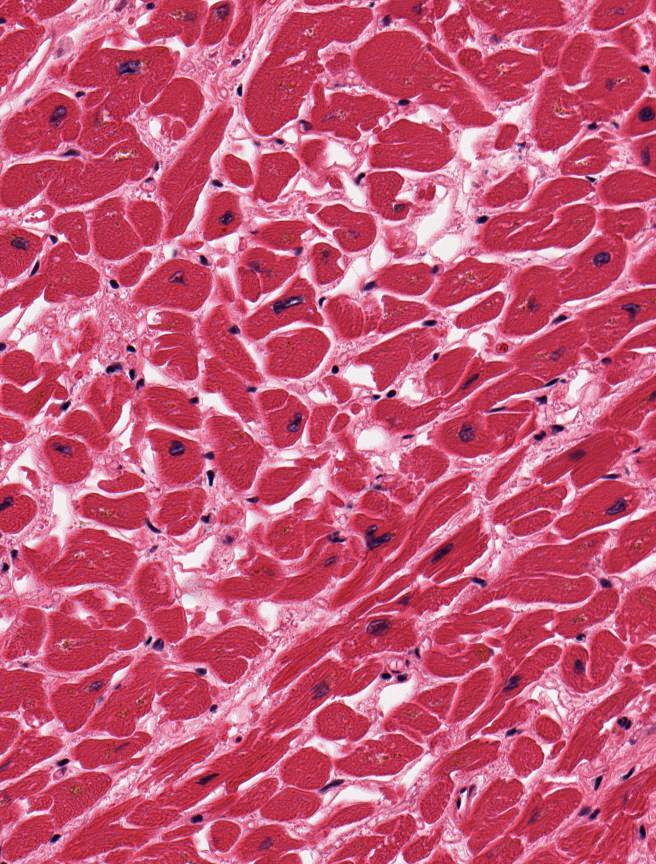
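Left ventricle of the heart: first, fine golden-brown granules in the cytoplasm near the central nuclei of many fibres; second, small dark elongated nuclei lying singly in thin pale connective tissue between fibres; third, no fat cells.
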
